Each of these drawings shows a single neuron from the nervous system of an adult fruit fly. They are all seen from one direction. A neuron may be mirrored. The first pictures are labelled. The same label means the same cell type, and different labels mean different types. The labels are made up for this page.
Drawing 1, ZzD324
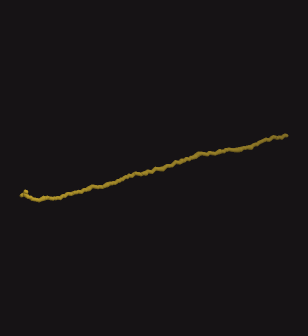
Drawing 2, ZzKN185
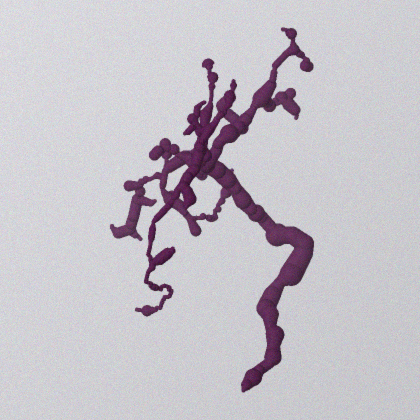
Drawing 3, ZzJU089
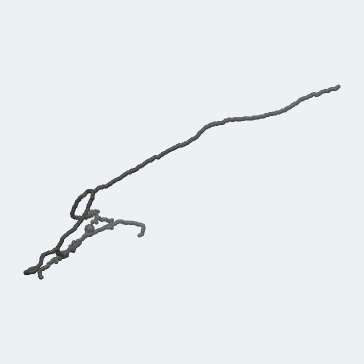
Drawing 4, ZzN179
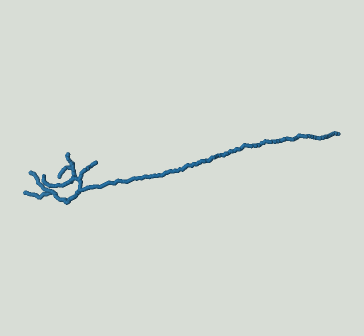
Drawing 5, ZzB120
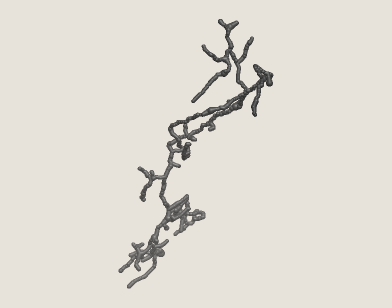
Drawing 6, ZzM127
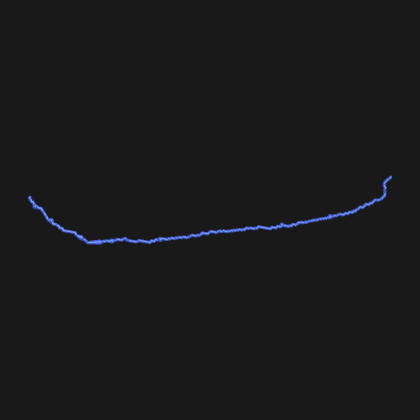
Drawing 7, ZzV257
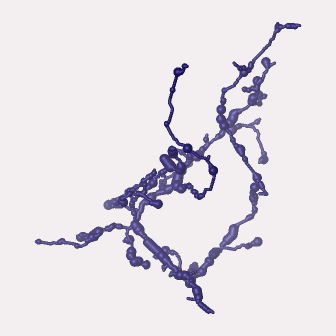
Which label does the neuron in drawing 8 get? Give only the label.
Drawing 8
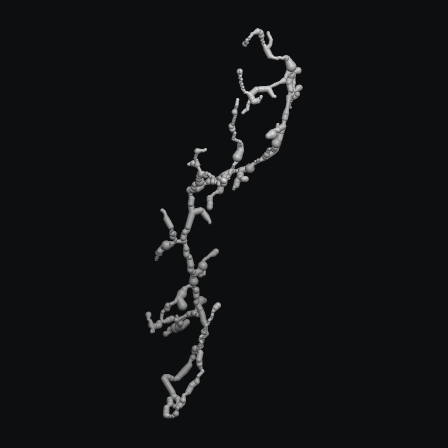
ZzB120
